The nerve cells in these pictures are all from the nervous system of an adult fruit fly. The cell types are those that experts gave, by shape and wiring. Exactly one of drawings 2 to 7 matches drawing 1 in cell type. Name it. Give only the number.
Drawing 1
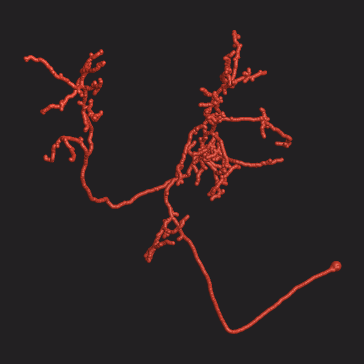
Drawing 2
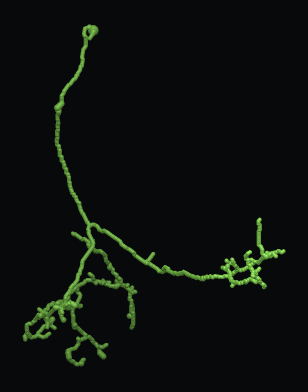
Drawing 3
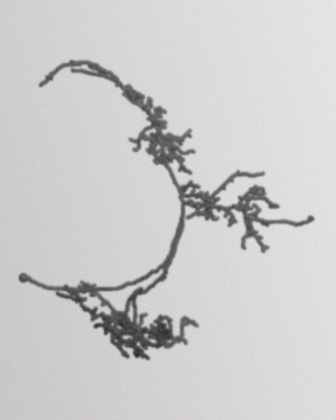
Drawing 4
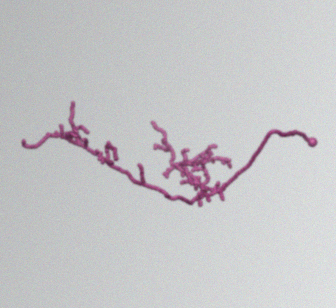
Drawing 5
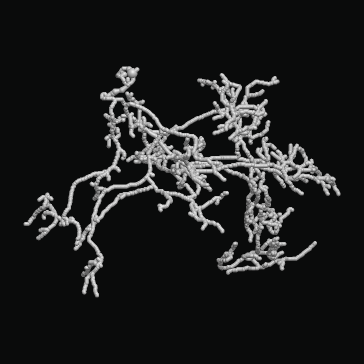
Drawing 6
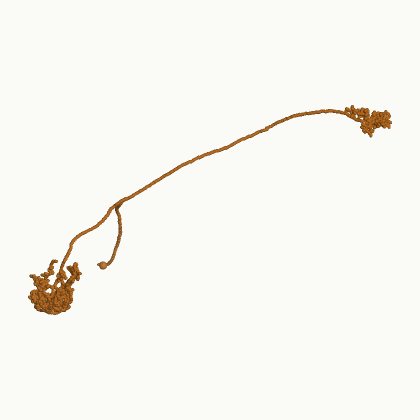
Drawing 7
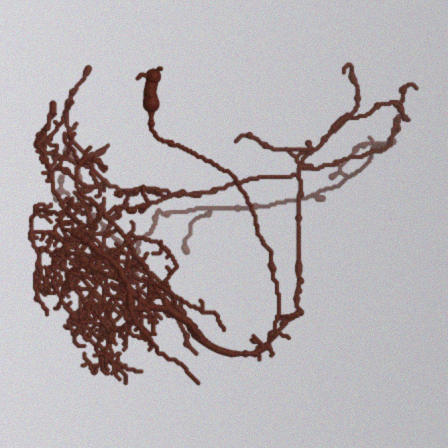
4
